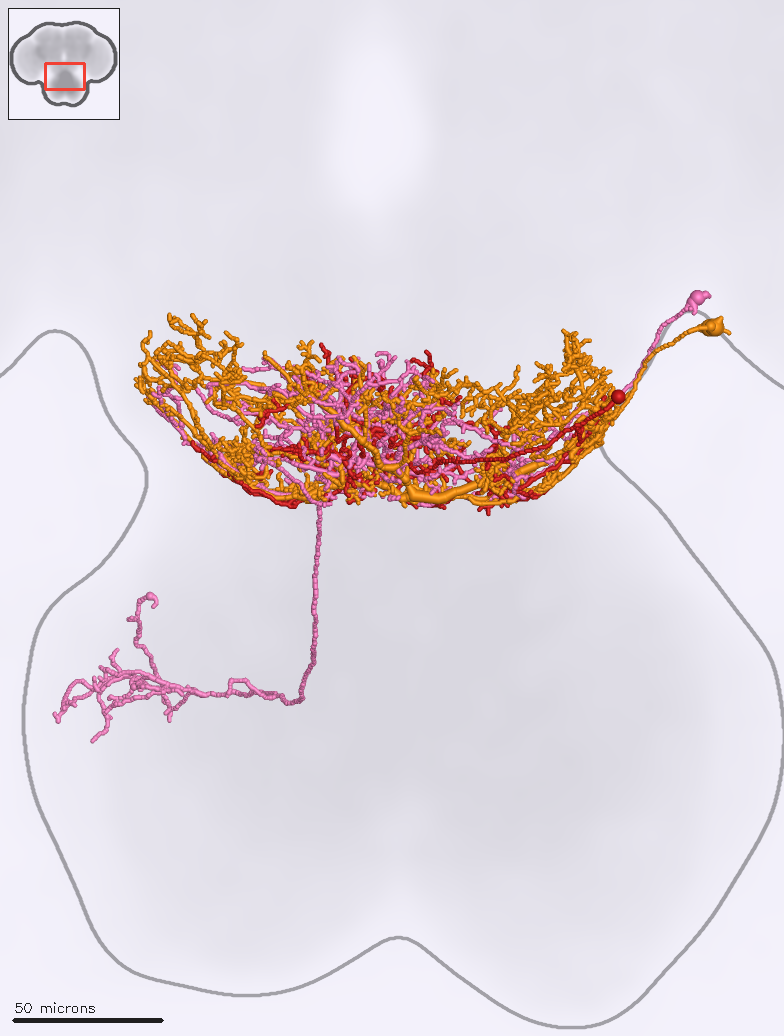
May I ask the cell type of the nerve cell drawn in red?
GNG192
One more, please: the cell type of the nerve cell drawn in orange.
GNG015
